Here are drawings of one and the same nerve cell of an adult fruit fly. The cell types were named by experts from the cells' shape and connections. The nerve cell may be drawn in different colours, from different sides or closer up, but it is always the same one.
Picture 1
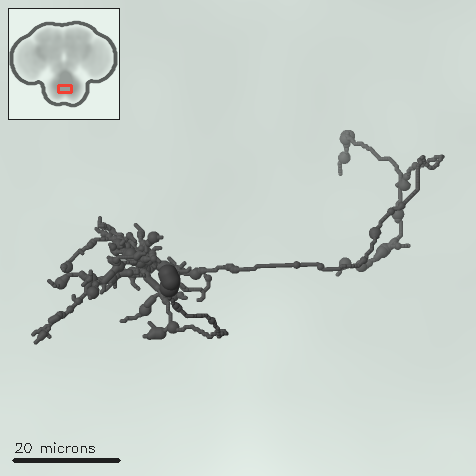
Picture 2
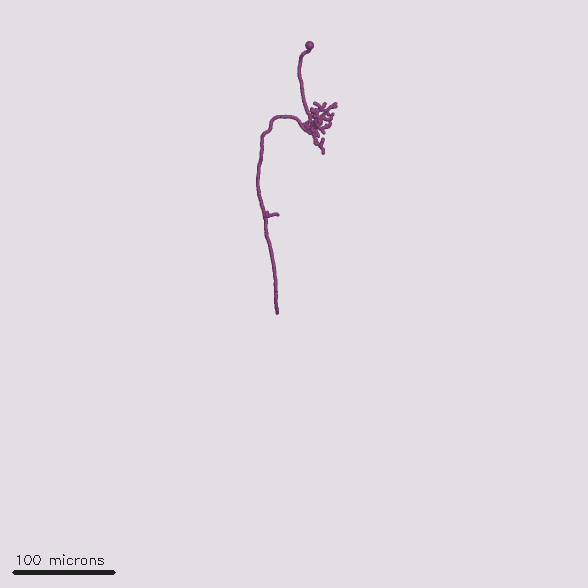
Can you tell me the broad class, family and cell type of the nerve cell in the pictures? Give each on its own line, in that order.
nerve-cord intrinsic neuron
hemilineage 10B
IN10B044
